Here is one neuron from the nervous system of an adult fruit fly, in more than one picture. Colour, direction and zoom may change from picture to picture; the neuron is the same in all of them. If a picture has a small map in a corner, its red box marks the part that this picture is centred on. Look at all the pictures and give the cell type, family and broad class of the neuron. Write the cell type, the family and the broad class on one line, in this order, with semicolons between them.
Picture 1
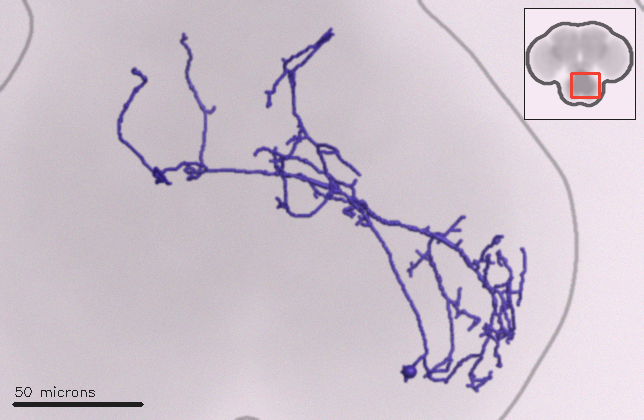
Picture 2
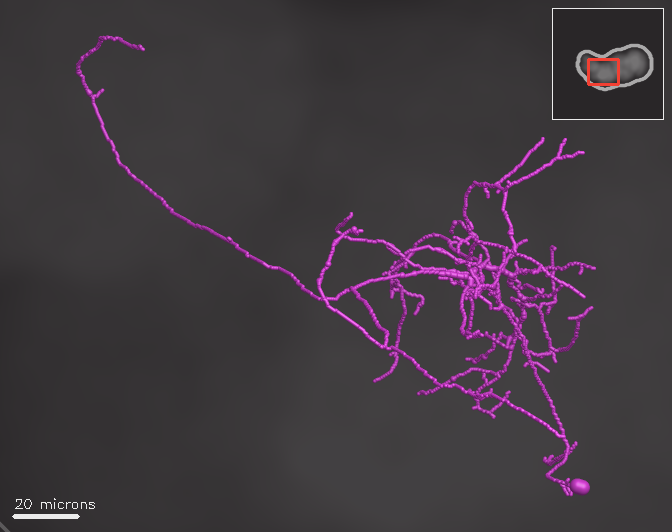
IN07B073_a; hemilineage 07B; nerve-cord intrinsic neuron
